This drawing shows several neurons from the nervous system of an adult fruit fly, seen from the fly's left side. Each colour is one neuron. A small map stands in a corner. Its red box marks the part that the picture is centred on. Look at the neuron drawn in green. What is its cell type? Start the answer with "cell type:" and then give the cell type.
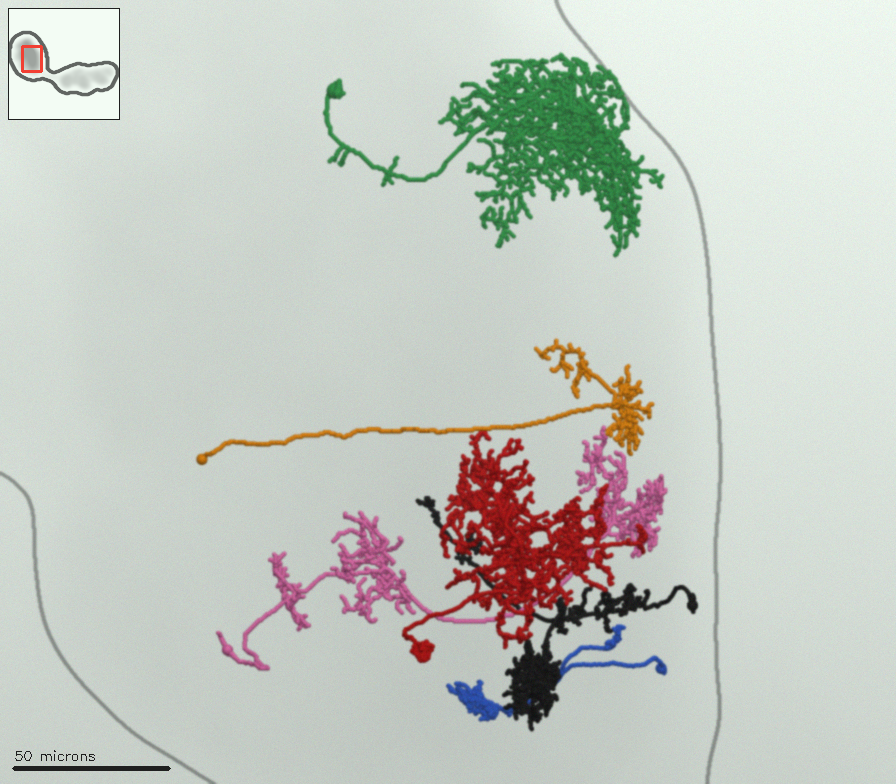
cell type: TmY19a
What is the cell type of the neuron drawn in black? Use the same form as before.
cell type: Y3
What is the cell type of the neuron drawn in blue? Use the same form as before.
cell type: T4b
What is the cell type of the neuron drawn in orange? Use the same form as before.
cell type: TmY20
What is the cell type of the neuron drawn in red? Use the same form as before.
cell type: TmY16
